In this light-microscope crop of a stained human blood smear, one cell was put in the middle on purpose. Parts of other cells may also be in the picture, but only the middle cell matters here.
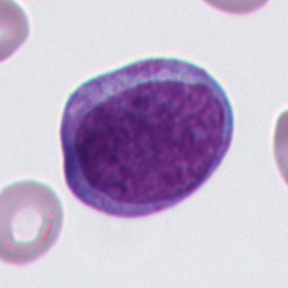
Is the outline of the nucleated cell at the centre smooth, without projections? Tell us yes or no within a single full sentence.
Yes, the edge of the cell is even, with no ragged parts or projections.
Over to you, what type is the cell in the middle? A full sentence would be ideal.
Classification of the middle cell gives an atypical promyelocyte.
